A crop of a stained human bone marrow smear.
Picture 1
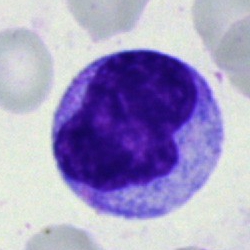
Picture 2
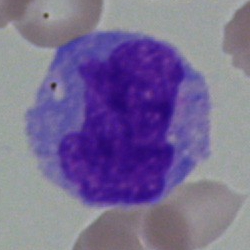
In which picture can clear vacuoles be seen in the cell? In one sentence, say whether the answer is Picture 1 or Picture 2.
In picture 2, the cytoplasm of the cell holds one or more clear vacuoles.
